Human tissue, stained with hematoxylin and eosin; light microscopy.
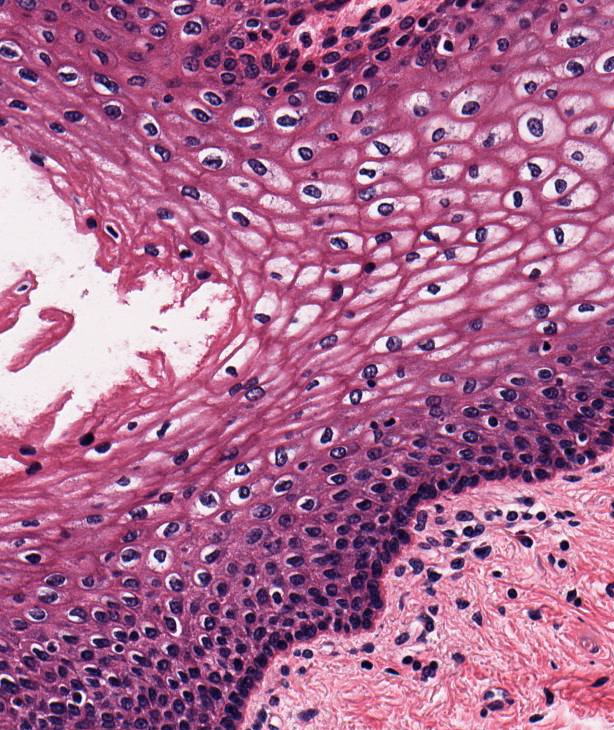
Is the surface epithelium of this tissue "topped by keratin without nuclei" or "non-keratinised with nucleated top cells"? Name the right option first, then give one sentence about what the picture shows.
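Non-keratinised with nucleated top cells. Flattened cells that still have nuclei reach the surface at the left, and there is no layer of anucleate keratin.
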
